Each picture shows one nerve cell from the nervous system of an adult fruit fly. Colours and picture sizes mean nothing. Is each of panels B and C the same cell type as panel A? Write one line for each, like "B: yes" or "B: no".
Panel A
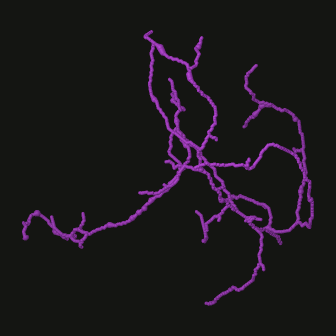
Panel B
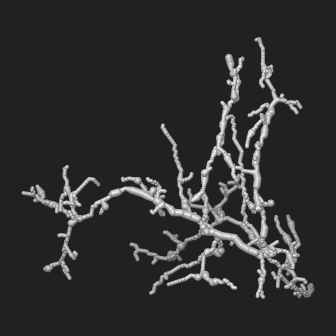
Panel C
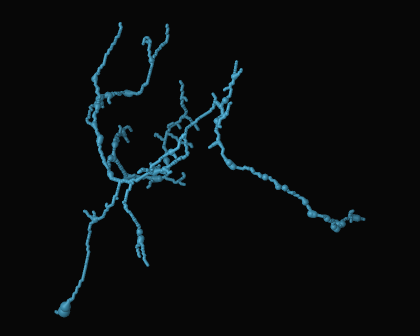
B: no
C: yes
